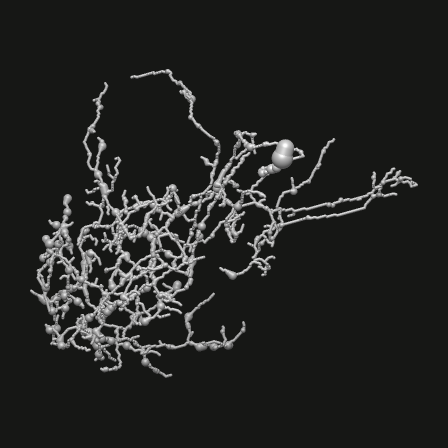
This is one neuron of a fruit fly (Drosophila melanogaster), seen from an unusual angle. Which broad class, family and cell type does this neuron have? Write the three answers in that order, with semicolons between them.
central-brain intrinsic neuron; hemilineage SMPad3; SMP122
